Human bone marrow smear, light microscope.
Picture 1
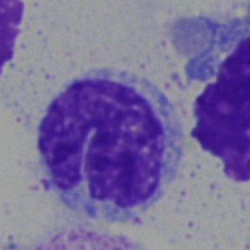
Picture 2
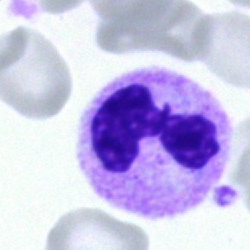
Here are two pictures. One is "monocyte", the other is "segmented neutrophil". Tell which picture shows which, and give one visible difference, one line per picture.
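Picture 1: monocyte. The nucleus fills most of the cell.
Picture 2: segmented neutrophil. The cytoplasm is abundant and pale pinkish-lilac.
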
